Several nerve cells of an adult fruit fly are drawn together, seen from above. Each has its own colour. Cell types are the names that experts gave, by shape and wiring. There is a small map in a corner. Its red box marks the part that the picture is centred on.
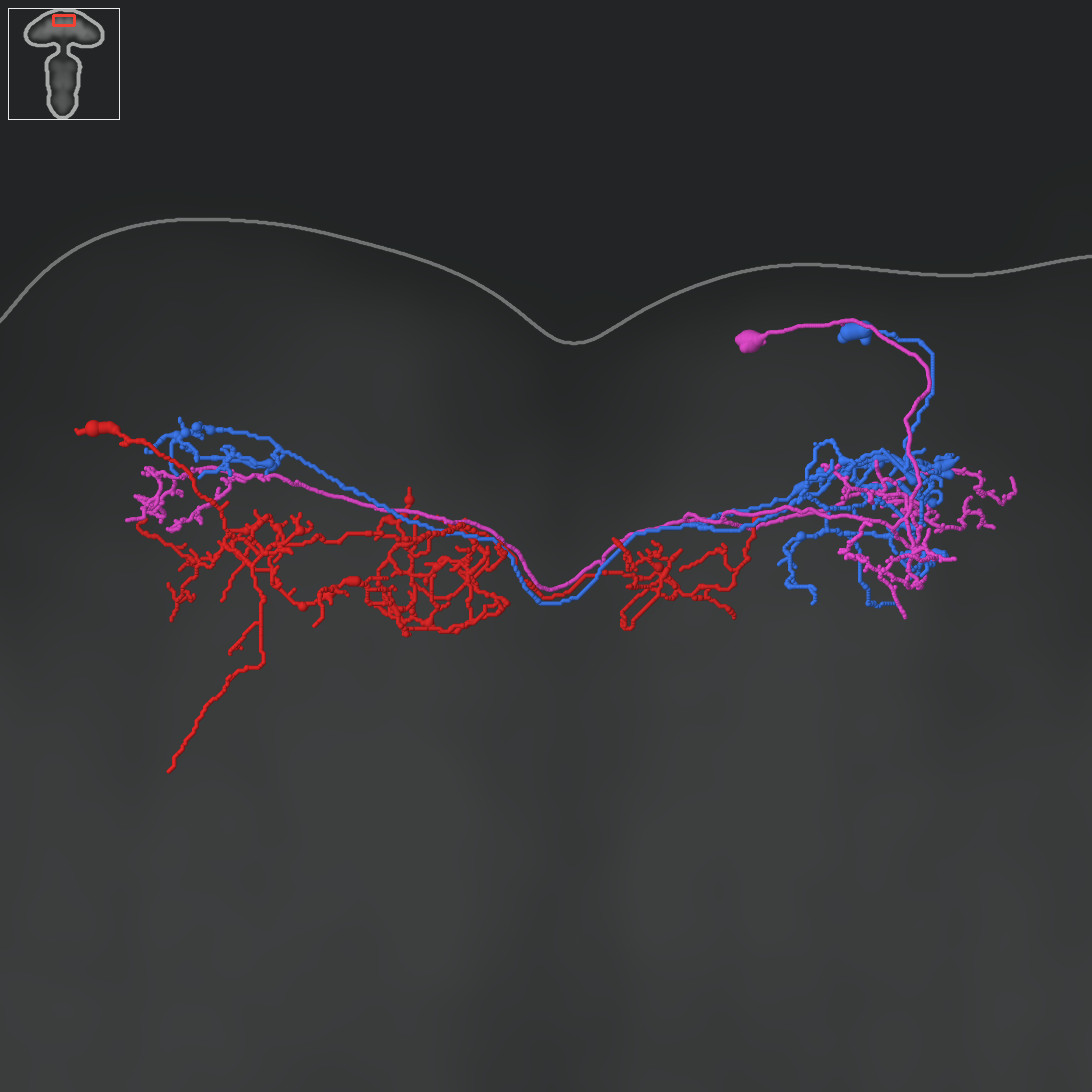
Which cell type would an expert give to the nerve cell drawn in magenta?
PAM14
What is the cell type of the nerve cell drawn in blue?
PAM13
